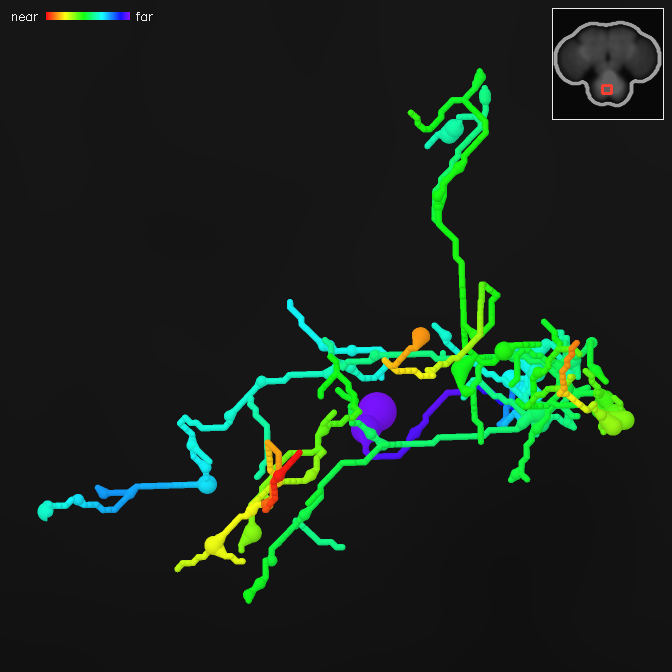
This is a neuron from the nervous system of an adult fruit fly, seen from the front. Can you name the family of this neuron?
hemilineage 01B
